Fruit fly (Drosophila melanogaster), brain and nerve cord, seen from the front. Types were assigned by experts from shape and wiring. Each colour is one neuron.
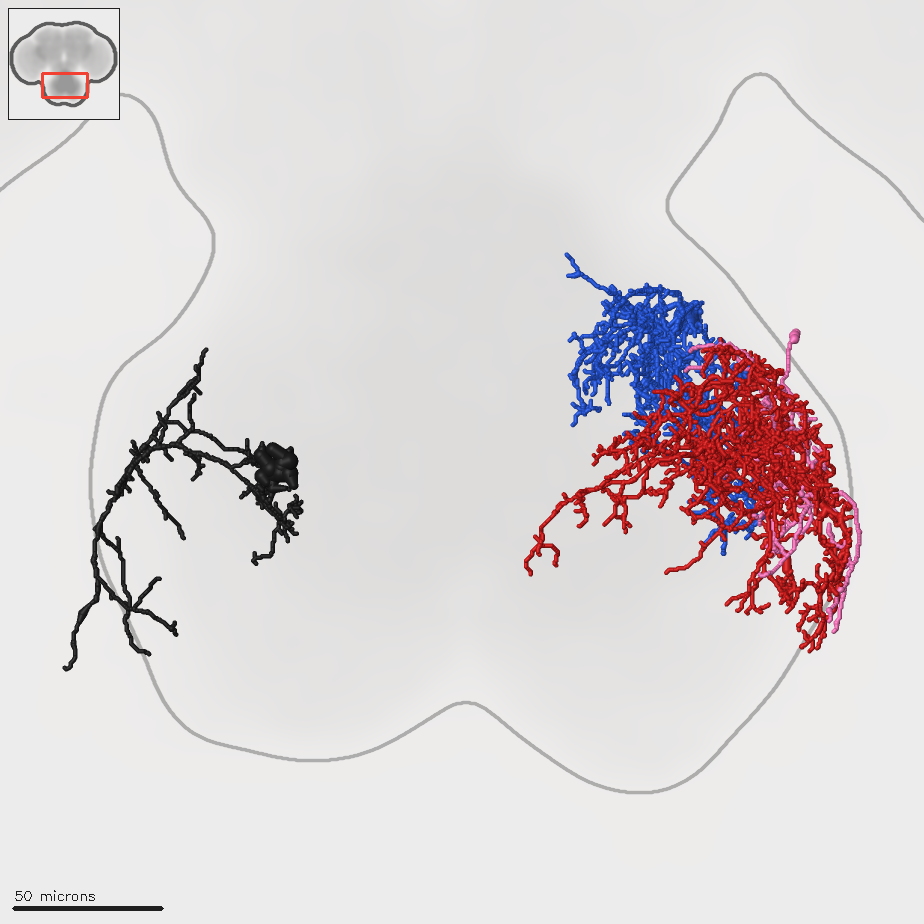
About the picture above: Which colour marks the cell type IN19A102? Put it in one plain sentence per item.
The colour is pink.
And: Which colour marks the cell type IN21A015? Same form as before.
The colour is red.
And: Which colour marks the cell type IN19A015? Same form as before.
The colour is blue.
